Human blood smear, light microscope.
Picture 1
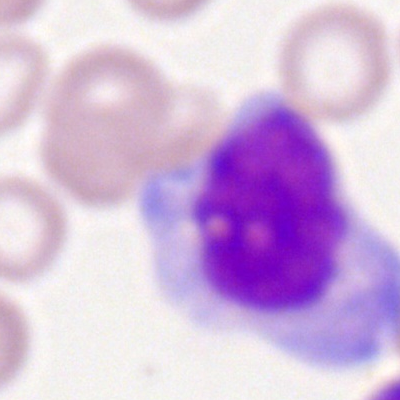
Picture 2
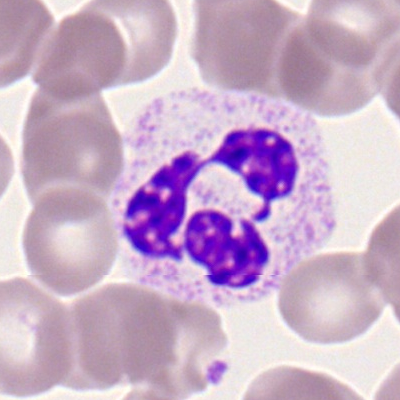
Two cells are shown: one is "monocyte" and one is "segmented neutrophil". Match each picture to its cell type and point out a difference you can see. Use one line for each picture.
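The cell in picture 1 is a monocyte. No granules can be seen in the cytoplasm.
The cell in picture 2 is a segmented neutrophil. Fine lilac granules are scattered throughout the cytoplasm.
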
